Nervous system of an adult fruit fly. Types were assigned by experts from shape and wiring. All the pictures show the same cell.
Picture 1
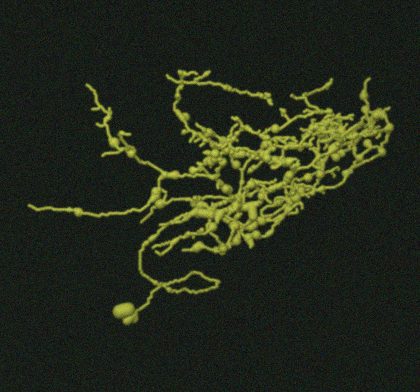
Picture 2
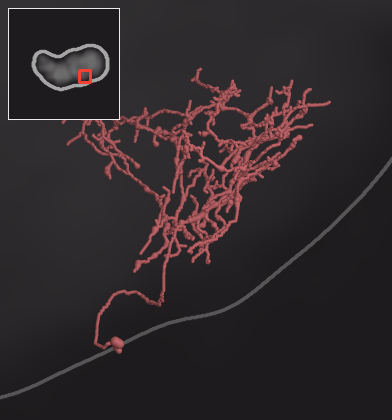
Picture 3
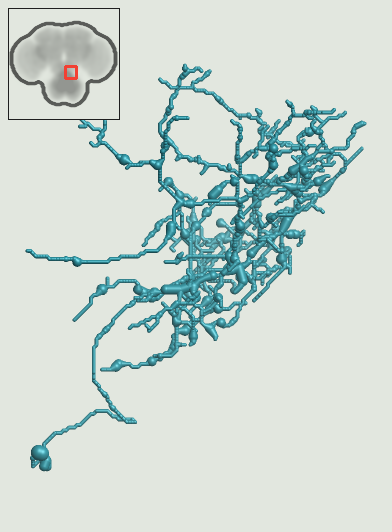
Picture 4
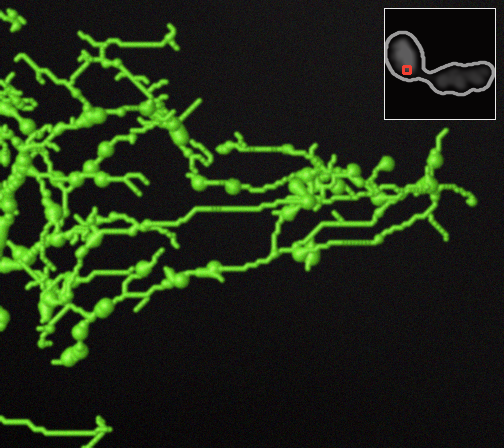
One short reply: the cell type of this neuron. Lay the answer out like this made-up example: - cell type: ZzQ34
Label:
- cell type: GNG341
